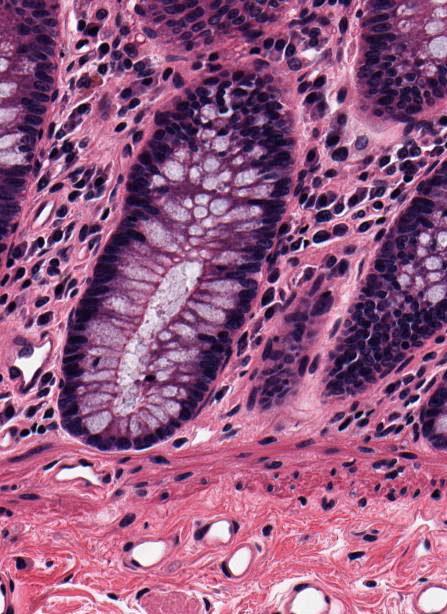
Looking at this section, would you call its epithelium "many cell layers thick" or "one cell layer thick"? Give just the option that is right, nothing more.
One cell layer thick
